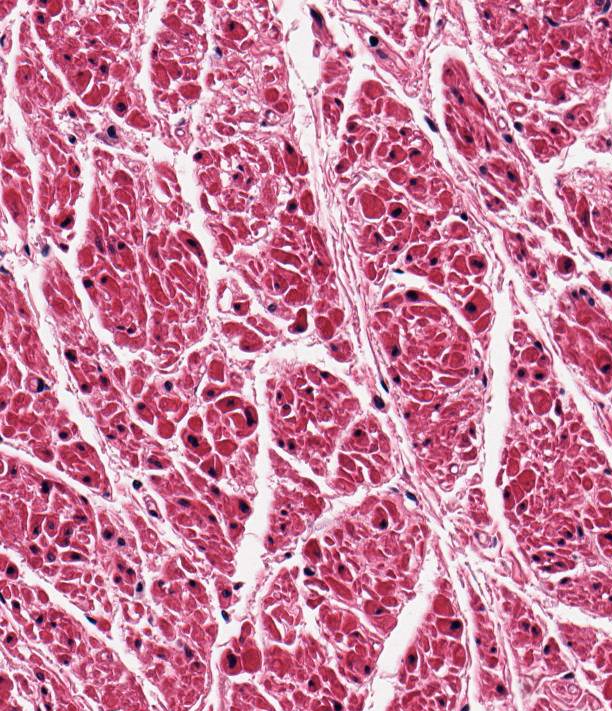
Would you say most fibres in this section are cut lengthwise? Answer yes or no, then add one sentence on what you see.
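No. Most cells within the bundles are cut across, showing as rounded or polygonal profiles.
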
